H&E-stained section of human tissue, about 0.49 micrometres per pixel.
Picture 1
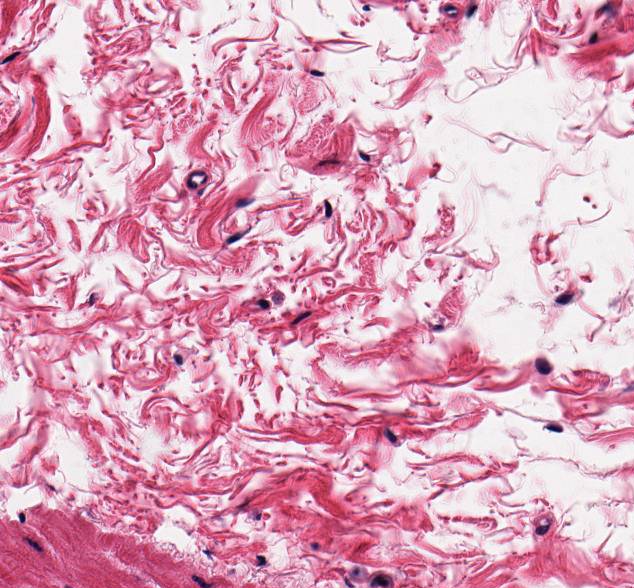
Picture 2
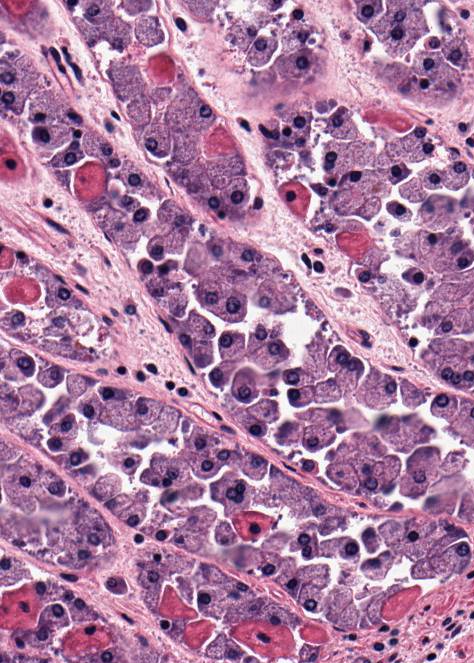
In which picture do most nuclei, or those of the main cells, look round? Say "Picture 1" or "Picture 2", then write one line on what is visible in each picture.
Picture 2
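Picture 1: Most nuclei are small, dark purple and elongated.
Picture 2: The nuclei are round, dark and mostly single and centrally placed in each cell.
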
